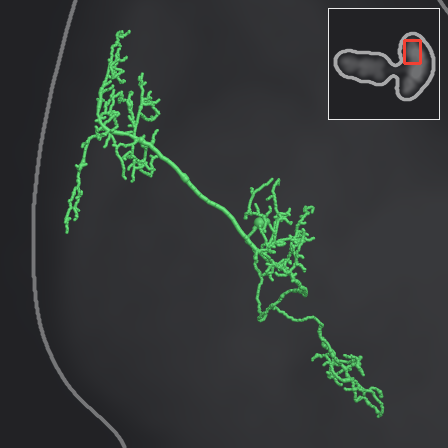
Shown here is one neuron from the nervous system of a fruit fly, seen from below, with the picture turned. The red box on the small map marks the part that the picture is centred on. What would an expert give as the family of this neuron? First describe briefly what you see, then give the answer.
It lies in the brain. The cell body can be seen in the middle of the picture. Dozens of branch ends can be seen. Its broad class is visual projection neuron. Its family is hemilineage VPNd1.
